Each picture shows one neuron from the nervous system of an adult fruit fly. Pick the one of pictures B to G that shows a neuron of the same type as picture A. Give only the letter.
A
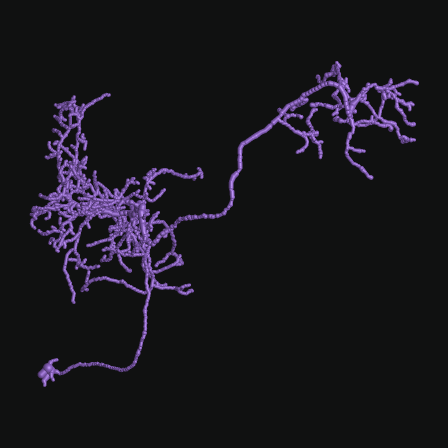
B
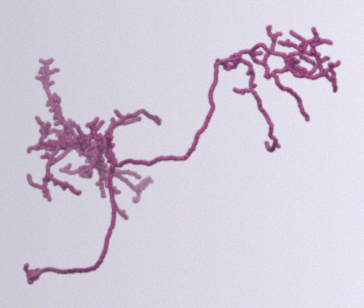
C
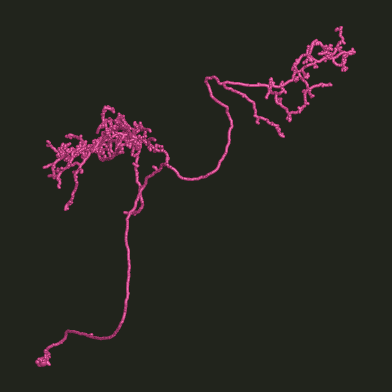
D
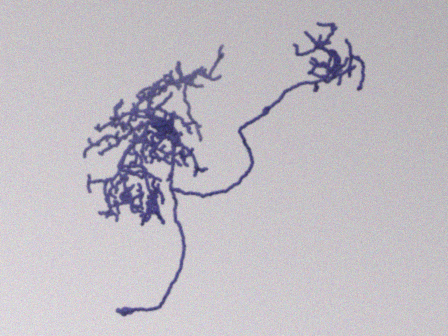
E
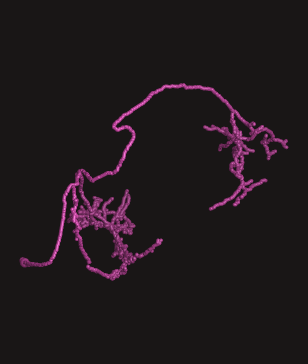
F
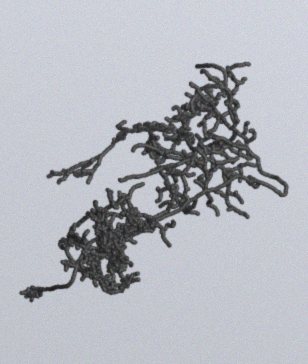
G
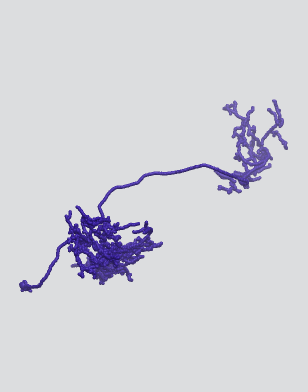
B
